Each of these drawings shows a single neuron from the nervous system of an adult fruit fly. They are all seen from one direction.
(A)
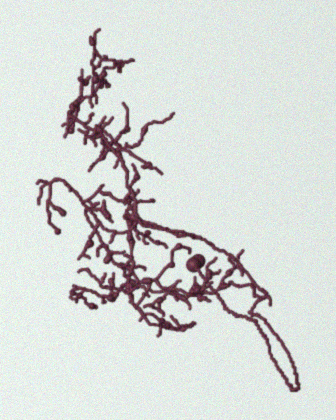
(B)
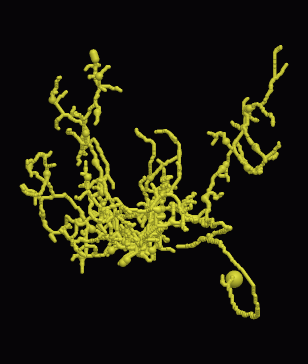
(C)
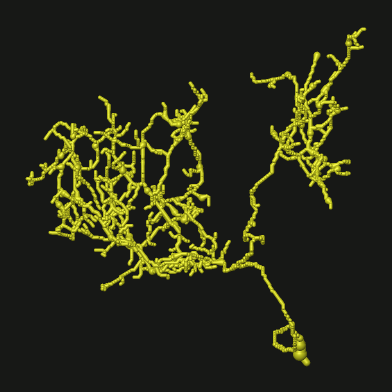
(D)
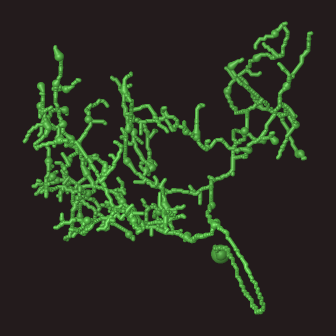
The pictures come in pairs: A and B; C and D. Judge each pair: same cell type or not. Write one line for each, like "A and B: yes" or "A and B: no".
A and B: no
C and D: no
